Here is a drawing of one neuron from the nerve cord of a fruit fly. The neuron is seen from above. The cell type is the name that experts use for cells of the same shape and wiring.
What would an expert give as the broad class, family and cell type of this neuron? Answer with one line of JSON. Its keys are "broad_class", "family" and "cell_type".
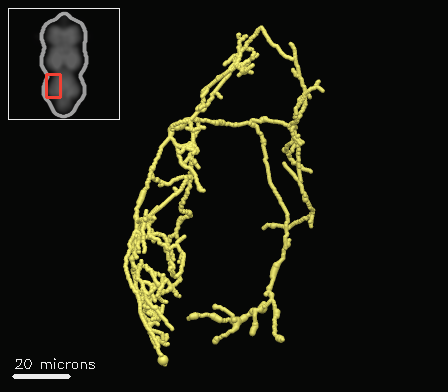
{"broad_class": "nerve-cord intrinsic neuron", "family": "hemilineage 09A", "cell_type": "IN09A035"}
